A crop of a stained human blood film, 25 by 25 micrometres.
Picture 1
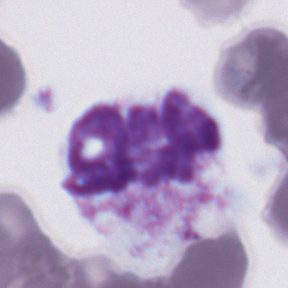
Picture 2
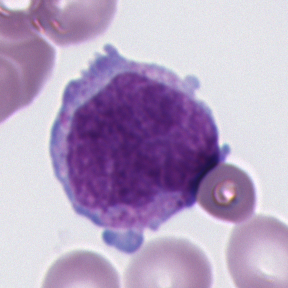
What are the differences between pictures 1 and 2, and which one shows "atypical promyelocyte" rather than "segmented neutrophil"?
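Picture 1 shows a segmented neutrophil, and picture 2 shows an atypical promyelocyte. The clearest difference lies in the nucleus: in the segmented neutrophil it is divided into several lobes lying side by side across the upper part of the cell, the leftmost of which forms a ring around a clear hole, whereas in the atypical promyelocyte the nucleus fills most of the cell. The chromatin of the segmented neutrophil is dark purple and coarsely clumped, and no nucleoli can be seen.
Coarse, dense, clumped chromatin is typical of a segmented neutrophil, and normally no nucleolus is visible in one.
The cytoplasm differs as well: in the segmented neutrophil it is pale and nearly colourless rather than blue and holds many fine pinkish-violet granules, while in the atypical promyelocyte it is pale blue, forms only a narrow rim around the nucleus and shows no coarse granules.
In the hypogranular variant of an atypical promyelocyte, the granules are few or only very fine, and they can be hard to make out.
Finally, the outline of the atypical promyelocyte is irregular, with several small blunt blebs along its edge, and a pale blue bleb protrudes from its bottom edge.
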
